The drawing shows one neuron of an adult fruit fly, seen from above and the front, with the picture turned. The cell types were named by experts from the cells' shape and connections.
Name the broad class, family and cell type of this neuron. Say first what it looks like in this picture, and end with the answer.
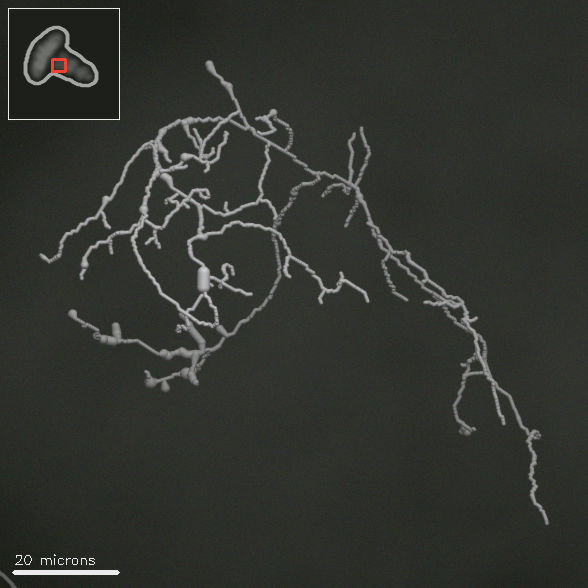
From left to right in the picture it spans about 100 microns. The picture shows dozens of branch ends. It is a nerve-cord intrinsic neuron. The family is hemilineage 09A. It is of cell type IN09A068.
